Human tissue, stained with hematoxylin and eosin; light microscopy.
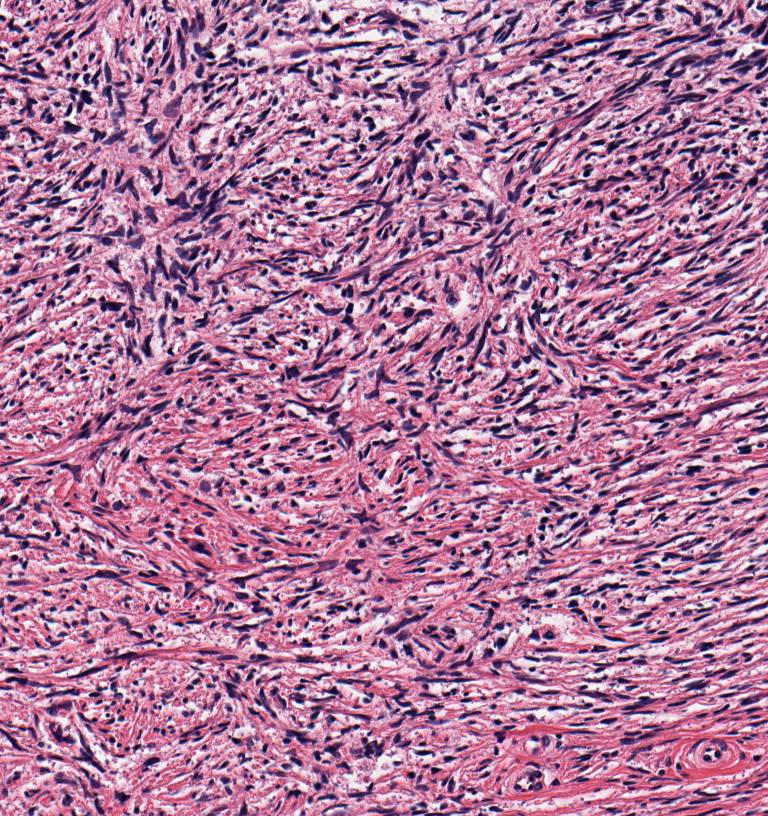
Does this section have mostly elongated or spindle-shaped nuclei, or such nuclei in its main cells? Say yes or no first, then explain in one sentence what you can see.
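Yes. The nuclei are mostly elongated and darkly stained.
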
